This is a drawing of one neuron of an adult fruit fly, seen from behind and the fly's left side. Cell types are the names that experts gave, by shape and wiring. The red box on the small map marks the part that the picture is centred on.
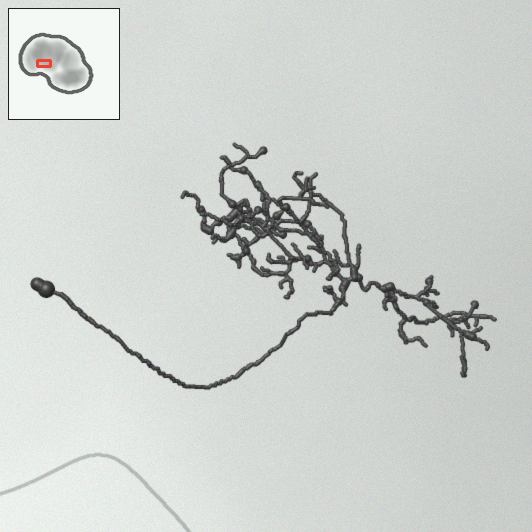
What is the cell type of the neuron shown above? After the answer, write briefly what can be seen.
Its cell type is GNG395. It is a central-brain intrinsic neuron. Its cell body lies on the left of the picture. Dozens of branch ends can be seen.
